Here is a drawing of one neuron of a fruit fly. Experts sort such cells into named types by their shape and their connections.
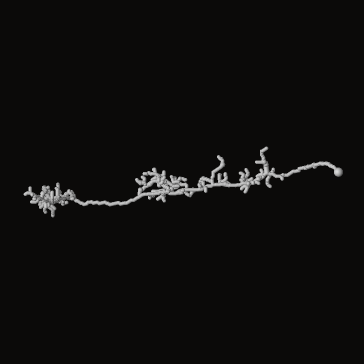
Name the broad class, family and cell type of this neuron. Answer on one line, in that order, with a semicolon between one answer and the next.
optic-lobe intrinsic neuron; TmY; TmY5a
